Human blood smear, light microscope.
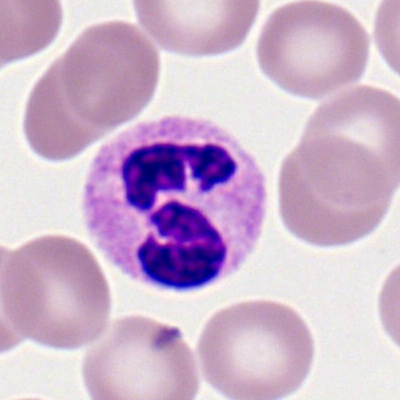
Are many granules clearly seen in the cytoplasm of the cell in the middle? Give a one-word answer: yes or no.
Yes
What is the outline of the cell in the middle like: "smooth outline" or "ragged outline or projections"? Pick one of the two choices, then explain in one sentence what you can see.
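Smooth outline. The cell outline is round and smooth.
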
